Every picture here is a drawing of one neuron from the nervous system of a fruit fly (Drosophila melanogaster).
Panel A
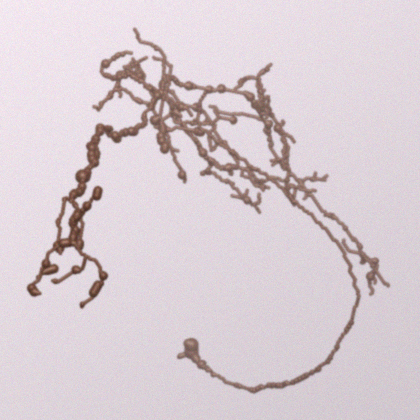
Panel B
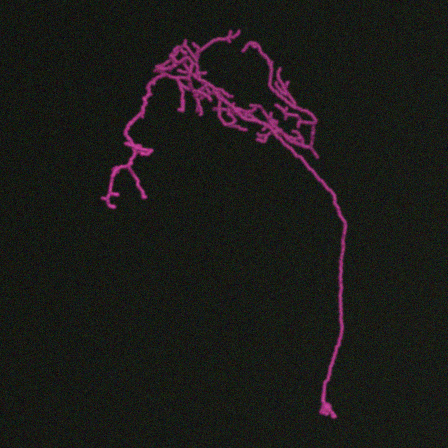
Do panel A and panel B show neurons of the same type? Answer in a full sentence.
They are of the same cell type.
